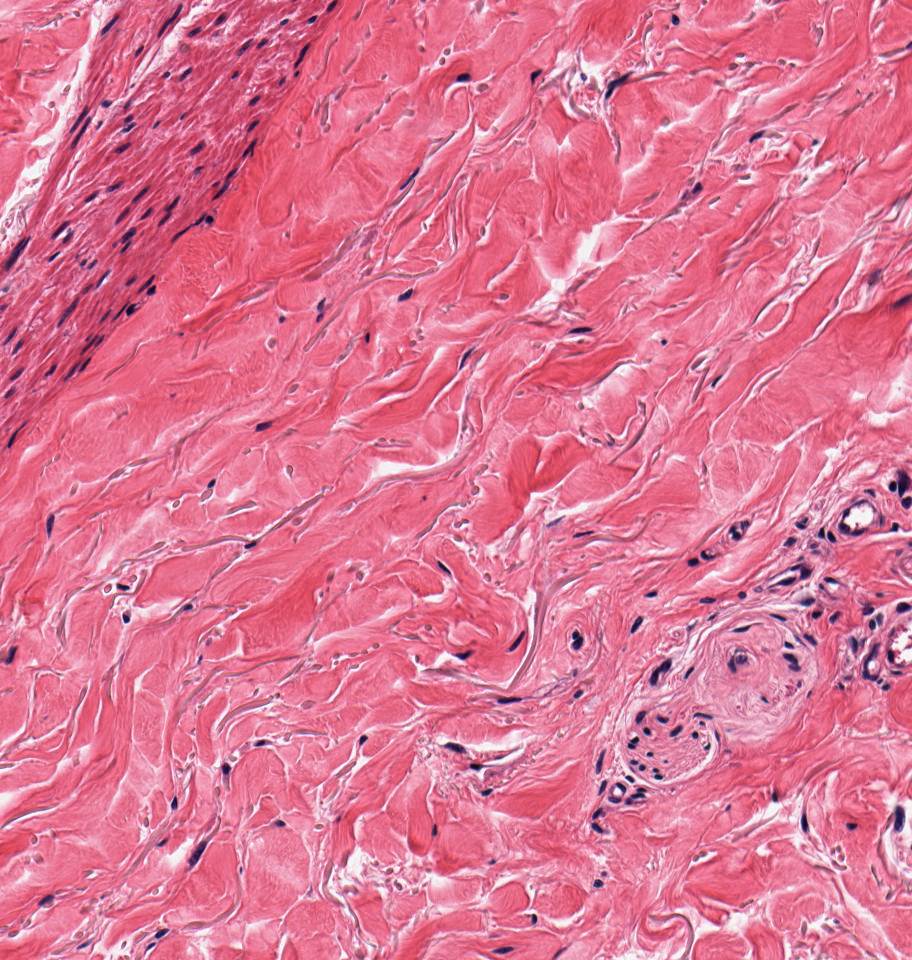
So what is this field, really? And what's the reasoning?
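Dermis makes up this field. Most of the space is closely packed pink collagen bundles with only a few cells among them, and those cells have small, dark, slender nuclei.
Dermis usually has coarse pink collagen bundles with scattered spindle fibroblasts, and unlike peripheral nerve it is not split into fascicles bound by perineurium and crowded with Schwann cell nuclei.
In the lower right, look at the cluster of small round lumina ringed by dark nuclei.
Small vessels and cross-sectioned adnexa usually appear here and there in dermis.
No surface epithelium appears anywhere.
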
